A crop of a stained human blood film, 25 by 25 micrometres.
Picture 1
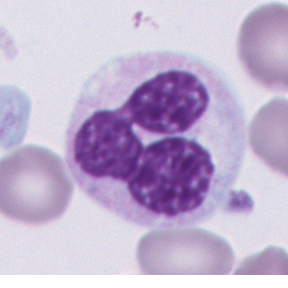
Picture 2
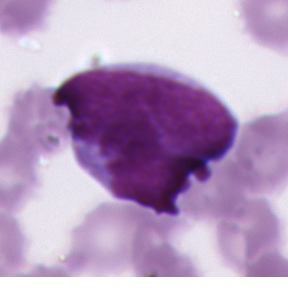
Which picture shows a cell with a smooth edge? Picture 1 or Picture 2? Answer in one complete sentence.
Picture 1 is where the cell's outline is smooth.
